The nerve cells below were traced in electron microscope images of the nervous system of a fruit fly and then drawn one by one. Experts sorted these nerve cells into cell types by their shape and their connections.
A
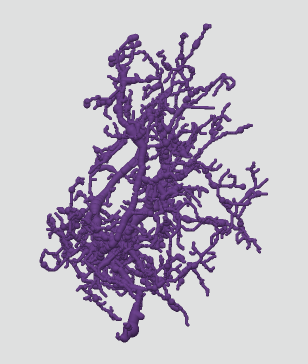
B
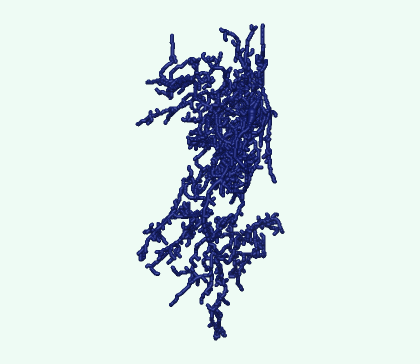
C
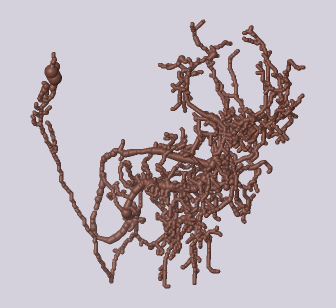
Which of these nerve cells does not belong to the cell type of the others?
A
